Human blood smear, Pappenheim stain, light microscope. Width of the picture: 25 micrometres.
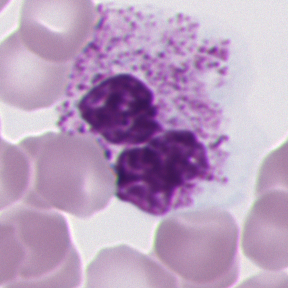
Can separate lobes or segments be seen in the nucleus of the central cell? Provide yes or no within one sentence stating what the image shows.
Yes, separate lobes or segments make up the nucleus of this cell.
